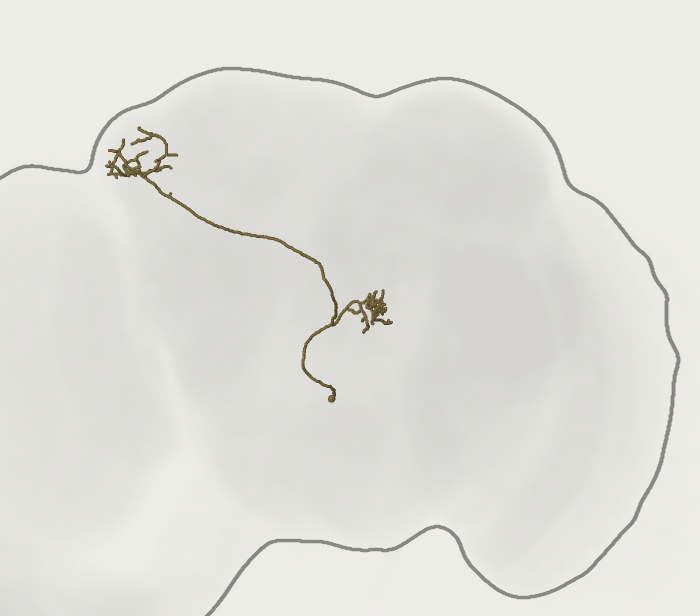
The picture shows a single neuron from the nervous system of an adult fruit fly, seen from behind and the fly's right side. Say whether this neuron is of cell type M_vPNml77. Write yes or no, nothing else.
no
